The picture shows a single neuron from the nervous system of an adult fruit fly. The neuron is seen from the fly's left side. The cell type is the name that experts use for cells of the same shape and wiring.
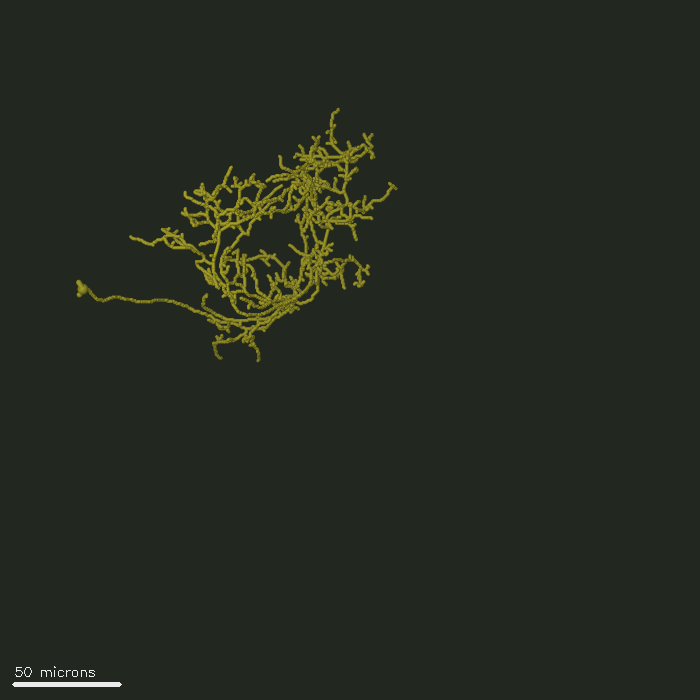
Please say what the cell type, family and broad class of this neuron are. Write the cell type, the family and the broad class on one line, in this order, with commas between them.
PLP017, hemilineage WEDa2, central-brain intrinsic neuron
